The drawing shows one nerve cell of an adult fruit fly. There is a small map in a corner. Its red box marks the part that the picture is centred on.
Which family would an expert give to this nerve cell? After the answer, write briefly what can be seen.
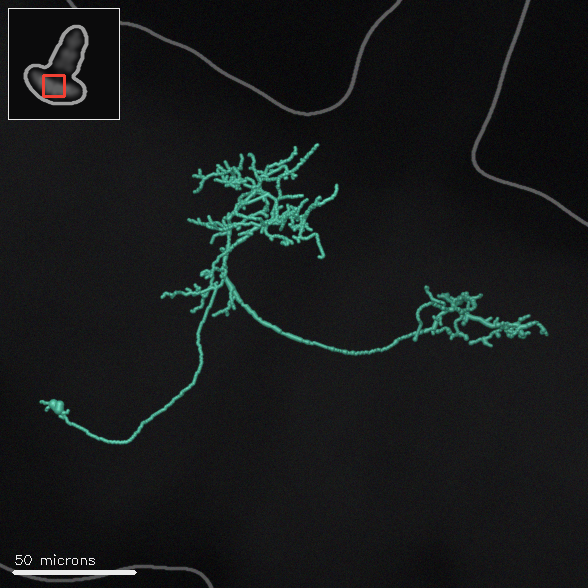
The family is hemilineage MX7. This is a central-brain intrinsic neuron. From left to right in the picture it spans about 200 microns. The picture shows dozens of branch ends.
